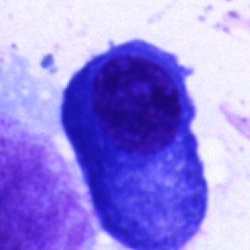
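Plasma cell in a stained bone marrow smear. It is an elongated oval, longer from top to bottom than across. Its abundant cytoplasm stains deep blue, and I see no distinct granules in it. Small blunt projections stick out from the upper right edge.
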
